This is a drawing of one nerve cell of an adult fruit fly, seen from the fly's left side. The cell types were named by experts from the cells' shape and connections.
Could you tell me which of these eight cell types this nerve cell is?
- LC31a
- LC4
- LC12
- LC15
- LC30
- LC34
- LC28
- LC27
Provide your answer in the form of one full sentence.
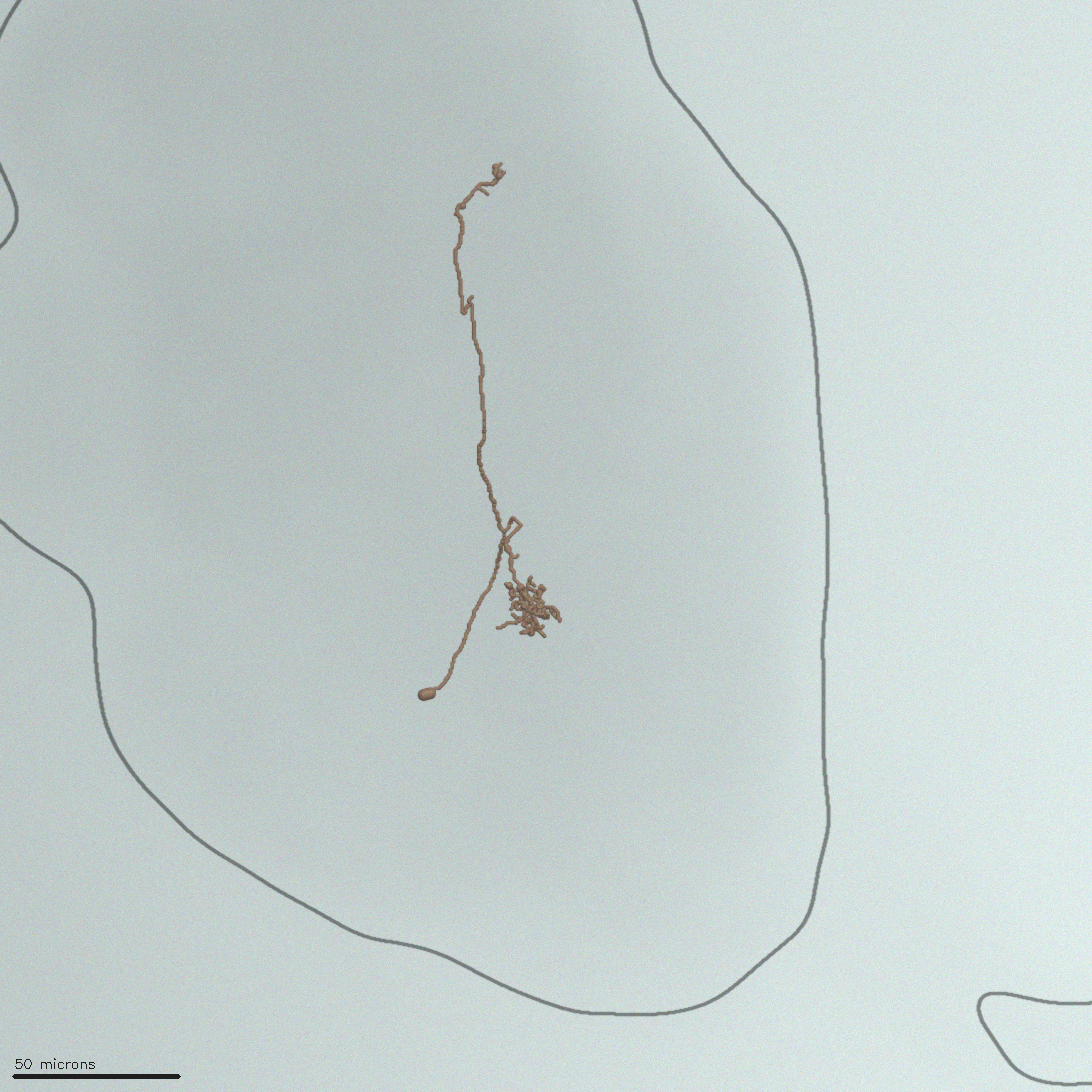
This nerve cell is categorized as cell type LC30.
